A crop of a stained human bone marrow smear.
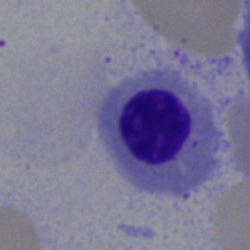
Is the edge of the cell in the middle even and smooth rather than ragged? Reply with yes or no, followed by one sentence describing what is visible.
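No. The cell outline is roughly round, with a slightly ragged edge on the right.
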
